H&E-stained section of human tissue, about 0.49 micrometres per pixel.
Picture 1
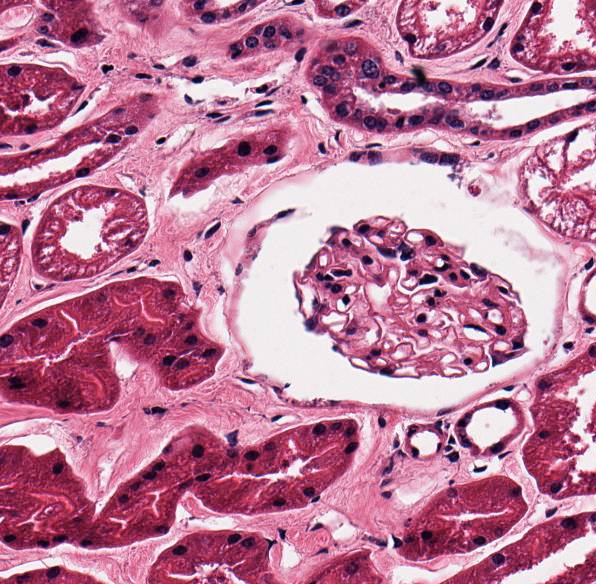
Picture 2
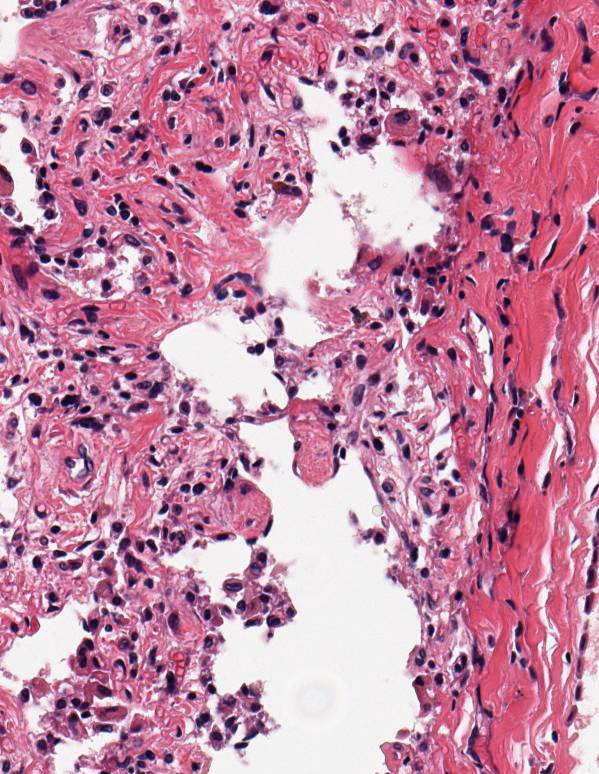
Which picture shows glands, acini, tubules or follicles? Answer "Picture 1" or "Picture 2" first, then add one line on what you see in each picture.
Picture 1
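In picture 1: A single glomerulus lies just right of the centre of the field, surrounded on all sides by tubules.
In picture 2: No glands or epithelial lining are seen anywhere in the field.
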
